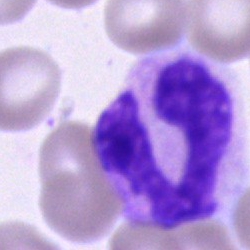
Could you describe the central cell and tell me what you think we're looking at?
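Thick curved nuclear band, bent into a U shape open toward the top. Chromatin coarsely clumped, dark purple. No nucleoli seen. Outline roughly round, without surface projections. Band neutrophil.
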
